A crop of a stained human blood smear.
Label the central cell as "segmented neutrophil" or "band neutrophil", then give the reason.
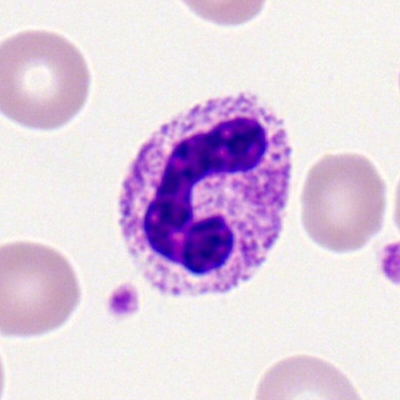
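Take your time with it: this one is a band neutrophil.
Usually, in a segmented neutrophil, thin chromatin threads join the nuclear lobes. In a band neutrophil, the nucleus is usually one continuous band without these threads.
Here the nucleus curves into a C shape opening to the right, with dark purple, coarsely clumped chromatin. The cytoplasm, abundant and pale pink, holds scattered fine lilac-pink granules.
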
